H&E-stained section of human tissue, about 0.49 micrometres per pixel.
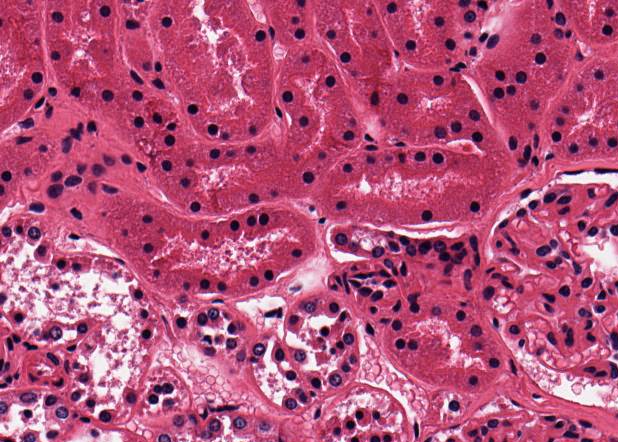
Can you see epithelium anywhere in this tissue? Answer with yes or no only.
Yes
